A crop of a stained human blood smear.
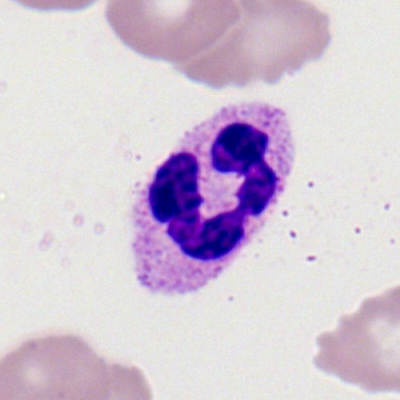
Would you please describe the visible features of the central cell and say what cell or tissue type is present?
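I see nuclear lobes curving around a pale central area in a C shape that opens toward the top. The chromatin is dark purple and coarsely clumped. Plentiful pale pink-lilac cytoplasm has fine pinkish-violet granules scattered throughout. So this is a segmented neutrophil.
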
